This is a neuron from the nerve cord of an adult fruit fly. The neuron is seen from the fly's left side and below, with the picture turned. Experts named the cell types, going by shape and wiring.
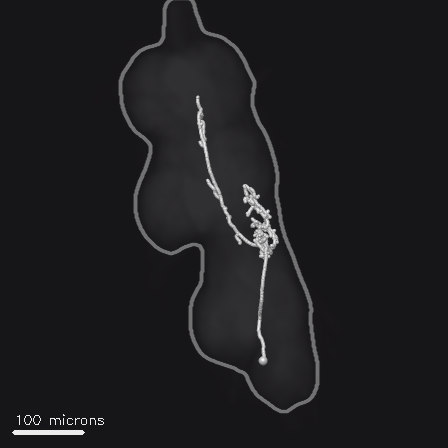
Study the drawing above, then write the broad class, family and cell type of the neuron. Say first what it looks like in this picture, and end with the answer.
By the scale bar it is about 400 microns tall in this view. In this view it is more than twice as tall as it is wide. Its broad class is nerve-cord intrinsic neuron. Its family is hemilineage 06A. Its cell type is IN06A069.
